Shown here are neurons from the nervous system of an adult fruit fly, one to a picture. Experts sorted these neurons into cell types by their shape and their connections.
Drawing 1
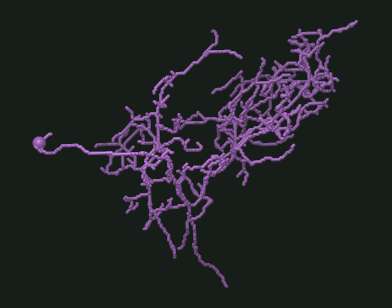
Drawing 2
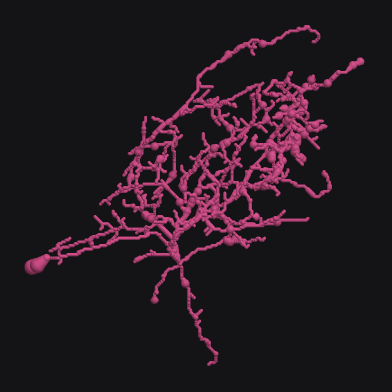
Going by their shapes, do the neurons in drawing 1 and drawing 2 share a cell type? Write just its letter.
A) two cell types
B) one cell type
B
